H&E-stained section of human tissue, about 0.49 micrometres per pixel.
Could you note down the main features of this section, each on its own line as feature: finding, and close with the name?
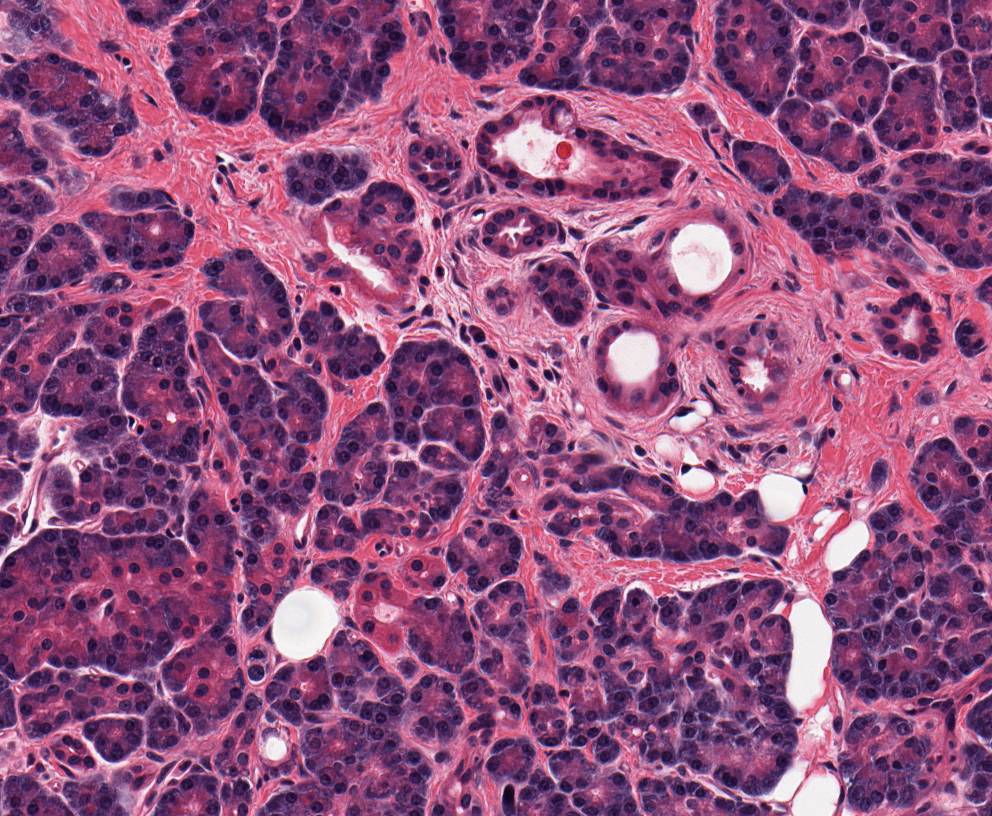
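Arrangement: closely packed acini grouped into lobules
Septa: thin, pink and fibrous, between the lobules
Nuclei: round and dark, towards the base of each cell
Cytoplasm: pink towards each acinus's centre, purple towards its periphery
Ducts: several, in the fibrous band at upper centre-right
Duct lining: a single layer of cuboidal epithelium around open rounded lumina
Name: pancreas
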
